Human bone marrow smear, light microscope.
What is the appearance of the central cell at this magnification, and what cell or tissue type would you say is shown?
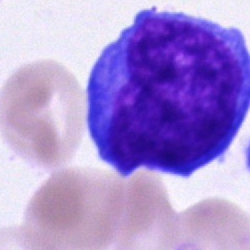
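Outline roughly round. Nucleus occupies most of the cell. Cytoplasmic rim widest on the left. No cytoplasmic granules seen. Name: blast.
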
